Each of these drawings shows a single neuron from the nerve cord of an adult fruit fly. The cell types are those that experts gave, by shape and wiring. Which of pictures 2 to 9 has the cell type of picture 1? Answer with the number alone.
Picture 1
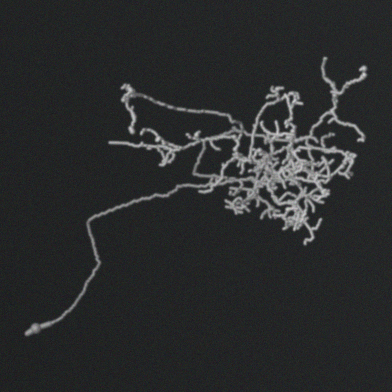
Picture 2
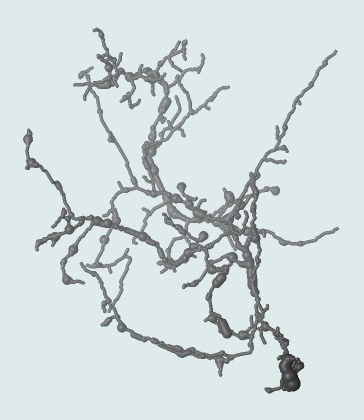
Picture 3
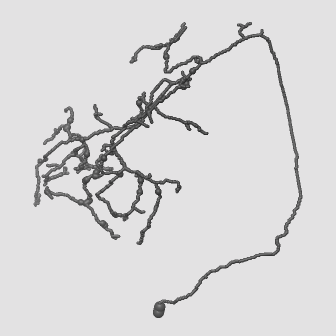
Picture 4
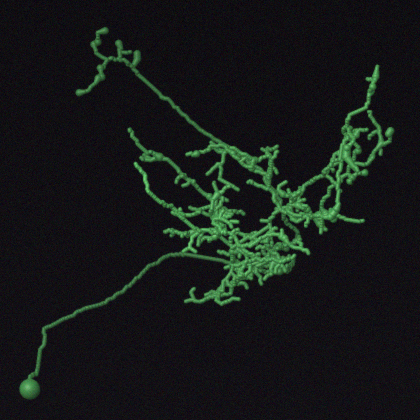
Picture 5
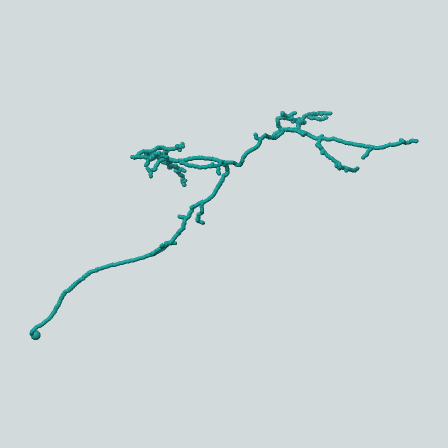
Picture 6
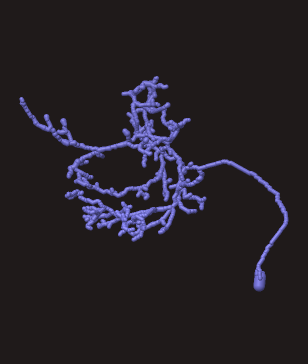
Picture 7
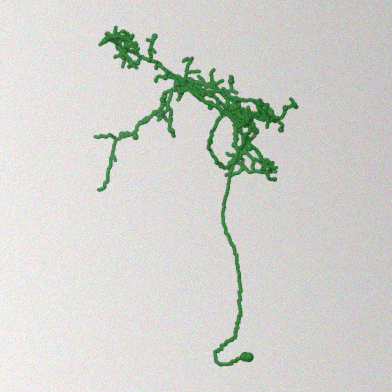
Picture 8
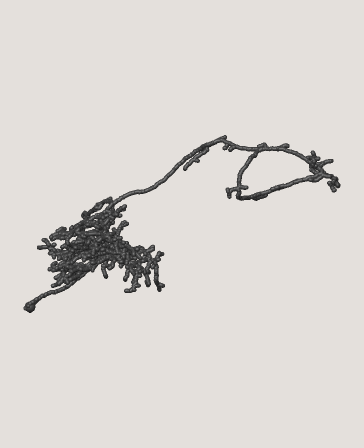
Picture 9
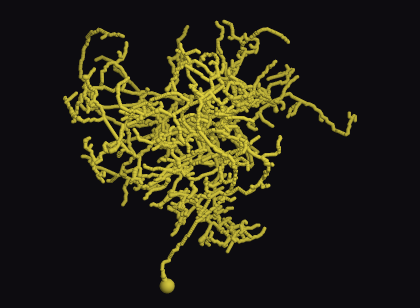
4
